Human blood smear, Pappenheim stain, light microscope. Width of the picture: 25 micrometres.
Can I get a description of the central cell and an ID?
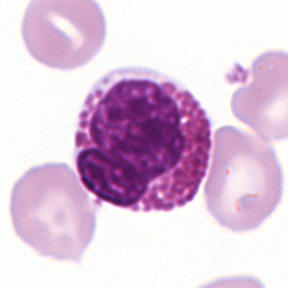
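First, the nucleus has two lobes, a larger upper one and a smaller lower-left one. Next, the cytoplasm is packed with coarse, round granules of fairly even size. Their colour ranges from reddish-pink to mauve. Most of the granular cytoplasm lies to the right of and below the nucleus. Finally, this cell is an eosinophil.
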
